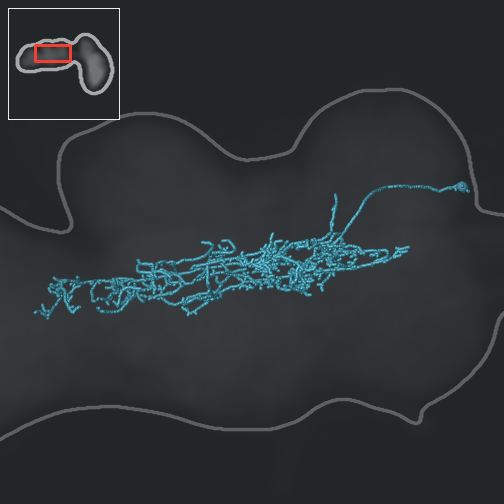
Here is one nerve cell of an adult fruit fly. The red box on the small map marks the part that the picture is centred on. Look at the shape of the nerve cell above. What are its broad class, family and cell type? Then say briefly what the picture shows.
It is a nerve-cord intrinsic neuron. The family is hemilineage 07B. Its cell type is IN07B026. It lies in the nerve cord. Dozens of branch ends can be seen.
